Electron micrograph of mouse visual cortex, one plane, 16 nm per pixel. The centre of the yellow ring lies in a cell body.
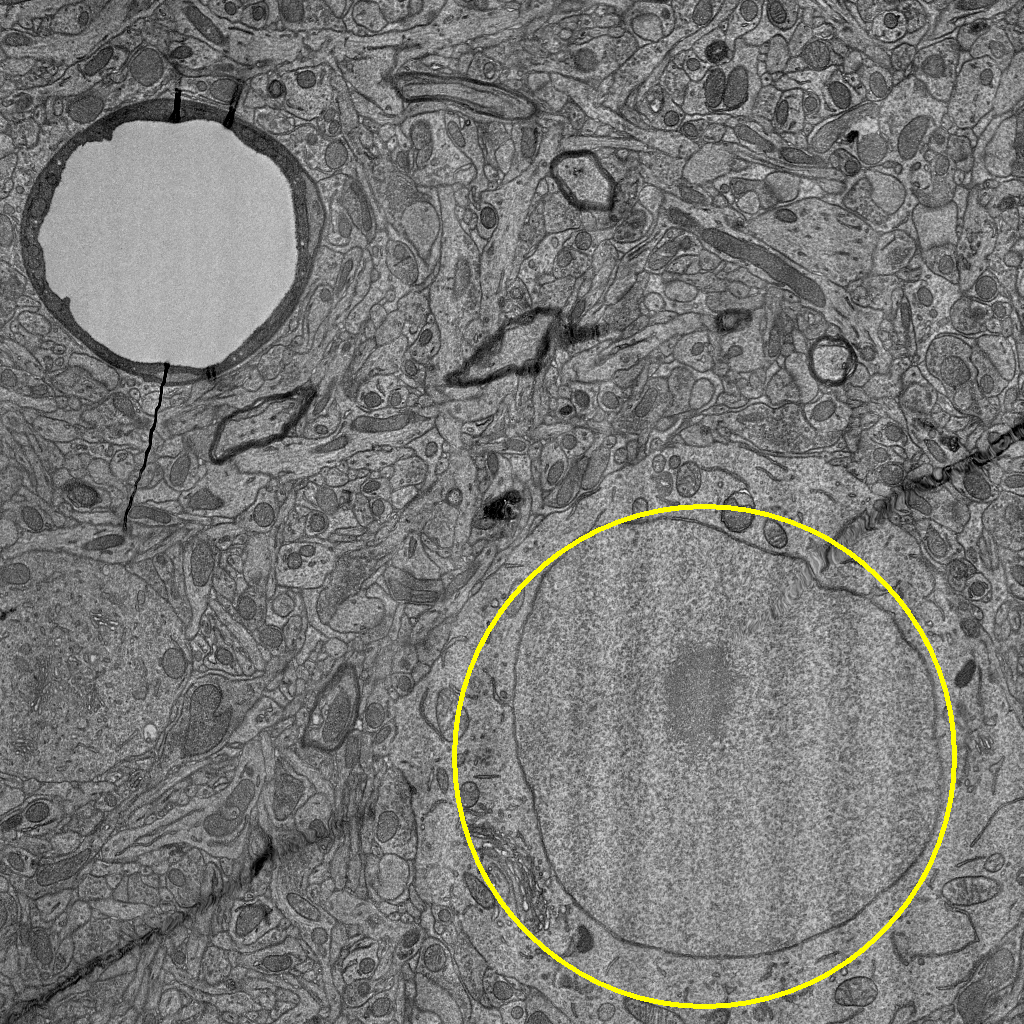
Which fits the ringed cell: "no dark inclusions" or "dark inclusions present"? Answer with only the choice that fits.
Dark inclusions present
